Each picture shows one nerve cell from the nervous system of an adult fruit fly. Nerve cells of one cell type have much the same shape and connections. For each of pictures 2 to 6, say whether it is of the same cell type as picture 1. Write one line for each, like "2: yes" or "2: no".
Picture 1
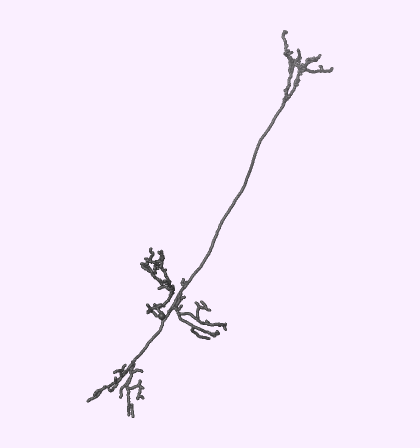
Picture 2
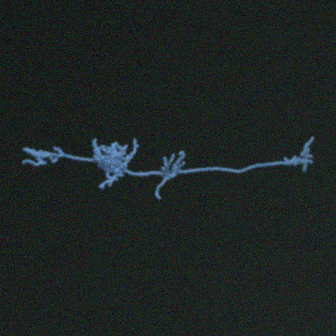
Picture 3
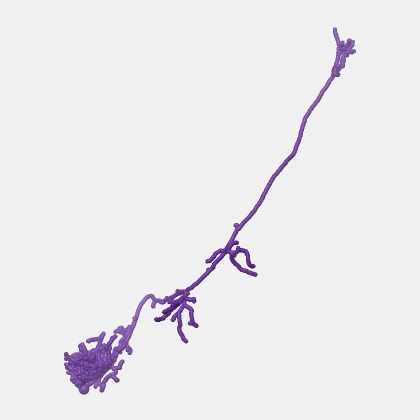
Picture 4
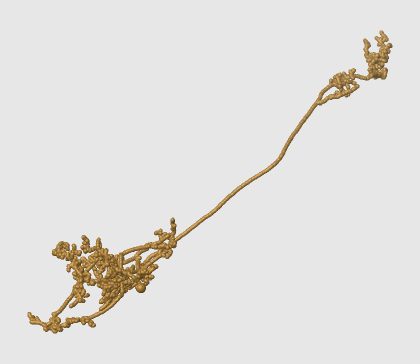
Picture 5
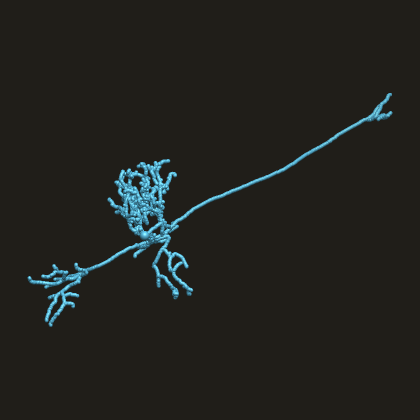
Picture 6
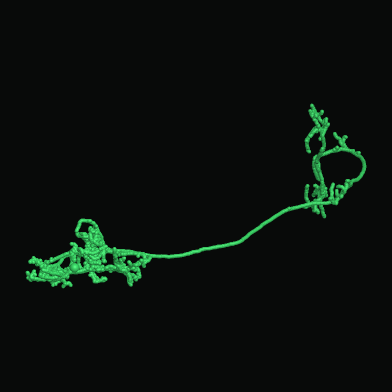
2: yes
3: yes
4: no
5: yes
6: no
